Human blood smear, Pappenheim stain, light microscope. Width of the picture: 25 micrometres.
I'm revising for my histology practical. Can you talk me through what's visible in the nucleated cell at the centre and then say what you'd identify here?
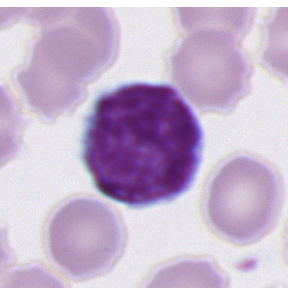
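Chromatin is dense, dark purple and coarsely clumped. Cytoplasm is scant, amounting at most to a thin rim at the edge of the nucleus. Neither granules nor vacuoles can be seen anywhere in the cell. The cell is a typical lymphocyte.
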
